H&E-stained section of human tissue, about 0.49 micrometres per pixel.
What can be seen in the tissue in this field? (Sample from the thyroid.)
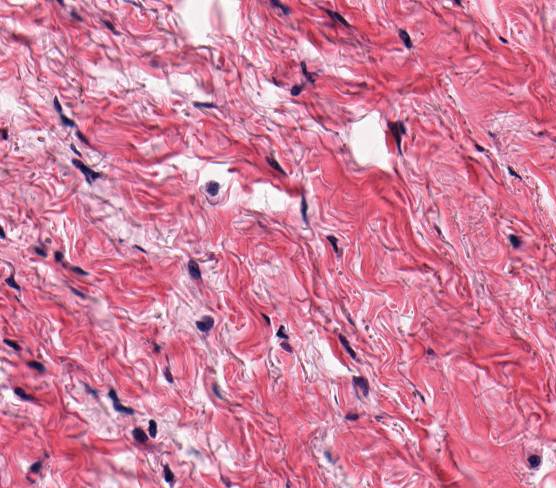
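Everything here is fibrous connective tissue; there's no epithelium anywhere in it. The collagen bundles are wavy and bright pink with eosin, and they take up most of the field. Between them you'll find scattered fibroblasts with dark, elongated, spindle-shaped nuclei, and cells are sparse overall.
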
